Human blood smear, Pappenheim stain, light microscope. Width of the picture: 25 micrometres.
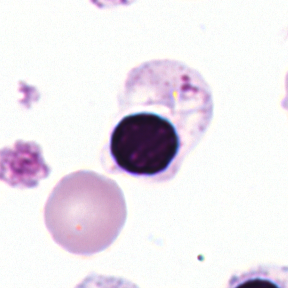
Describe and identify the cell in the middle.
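An off-centre nucleus lies in the lower left of the cell. The cytoplasm covers more area than the nucleus and is very pale, almost colourless with a faint pinkish tint. A few small reddish-purple granules lie mainly in its upper right part. This is a normoblast.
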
